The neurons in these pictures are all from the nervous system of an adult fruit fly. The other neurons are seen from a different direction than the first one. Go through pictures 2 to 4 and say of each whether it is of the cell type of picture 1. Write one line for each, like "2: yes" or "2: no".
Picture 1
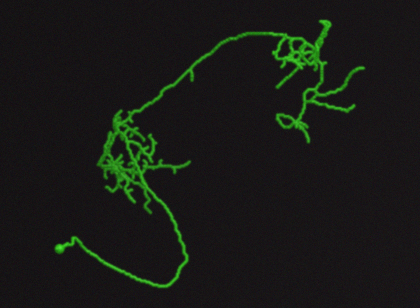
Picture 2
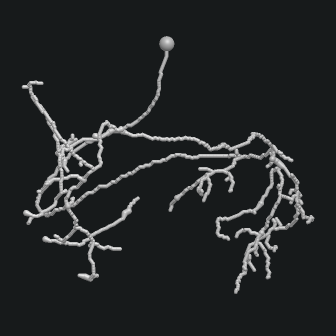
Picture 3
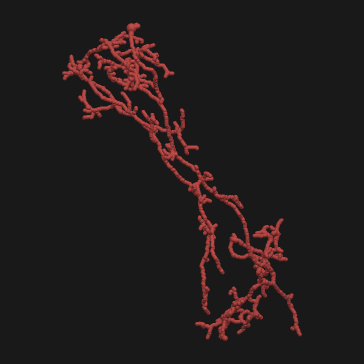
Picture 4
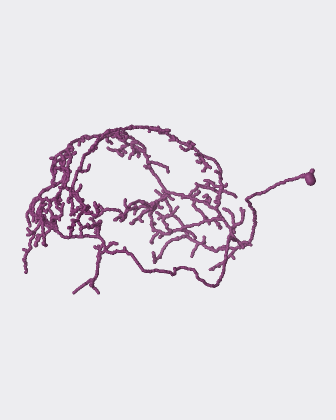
2: yes
3: no
4: no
